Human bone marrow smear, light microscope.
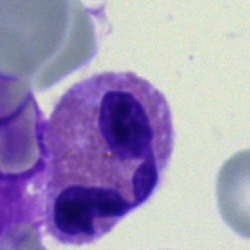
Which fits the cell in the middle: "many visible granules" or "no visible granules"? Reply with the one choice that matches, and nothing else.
Many visible granules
